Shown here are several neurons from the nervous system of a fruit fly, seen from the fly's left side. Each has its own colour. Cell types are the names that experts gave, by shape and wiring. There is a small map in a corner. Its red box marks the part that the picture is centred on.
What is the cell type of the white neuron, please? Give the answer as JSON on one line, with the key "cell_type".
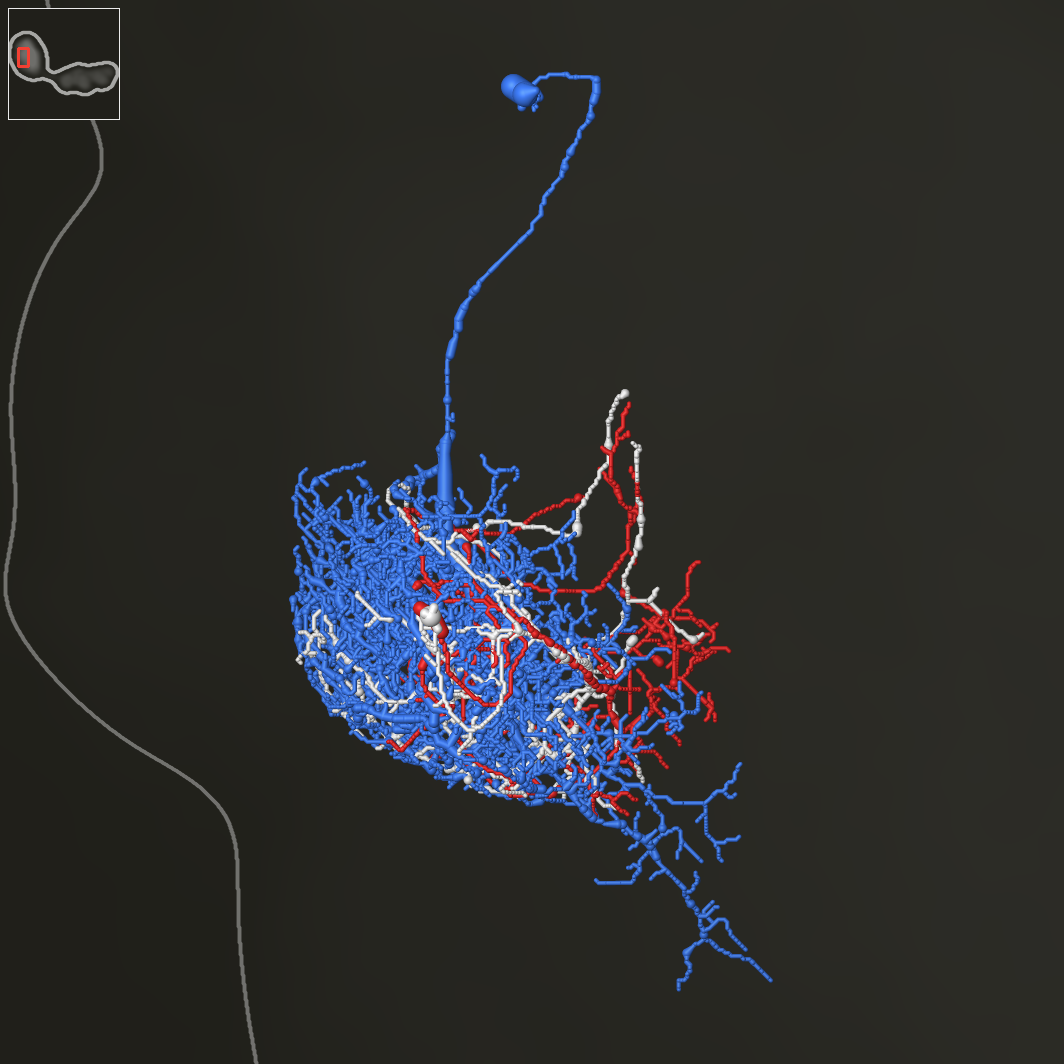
{"cell_type": "CB0926"}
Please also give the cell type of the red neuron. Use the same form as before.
{"cell_type": "CB1208"}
